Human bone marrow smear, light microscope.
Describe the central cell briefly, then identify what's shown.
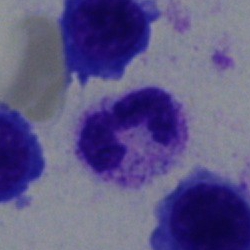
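Look first at the outline: roughly round, with a slightly fuzzy edge. Now follow the nucleus, which curves into a C shape around a pale central area. Its chromatin is dense and dark purple, and however closely you search, you will find no nucleolus. This is a segmented neutrophil.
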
